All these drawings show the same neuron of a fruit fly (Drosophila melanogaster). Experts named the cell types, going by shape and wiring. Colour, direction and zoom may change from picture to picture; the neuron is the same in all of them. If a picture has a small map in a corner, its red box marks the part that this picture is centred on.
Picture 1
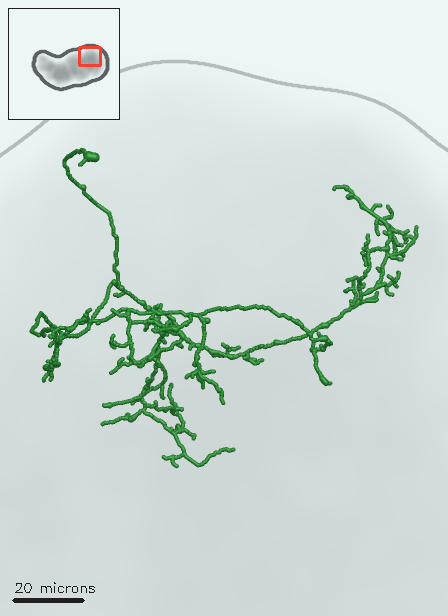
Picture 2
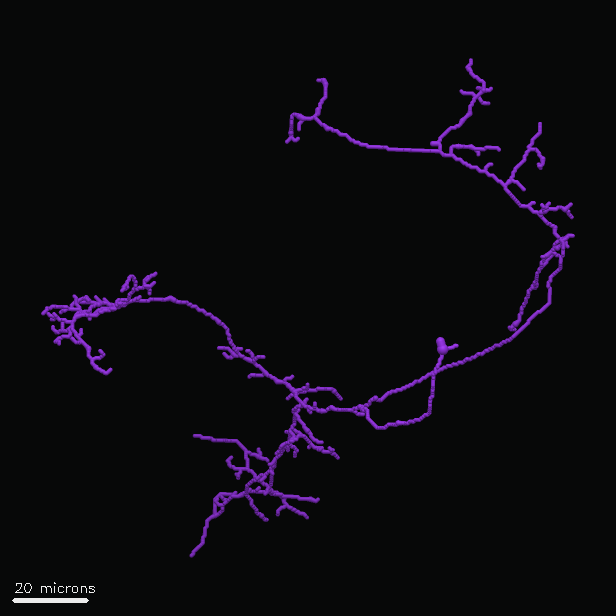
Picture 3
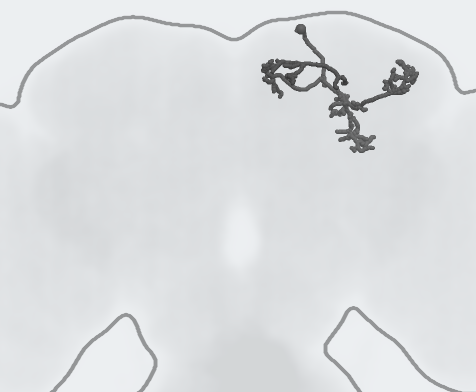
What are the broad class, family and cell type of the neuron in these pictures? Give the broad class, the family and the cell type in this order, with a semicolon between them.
central-brain intrinsic neuron; hemilineage SMPpd1; SMP357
